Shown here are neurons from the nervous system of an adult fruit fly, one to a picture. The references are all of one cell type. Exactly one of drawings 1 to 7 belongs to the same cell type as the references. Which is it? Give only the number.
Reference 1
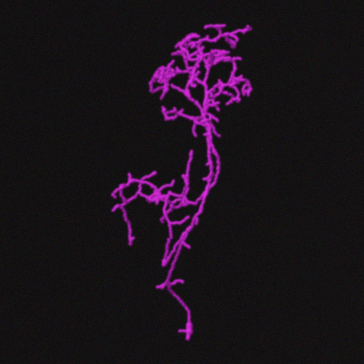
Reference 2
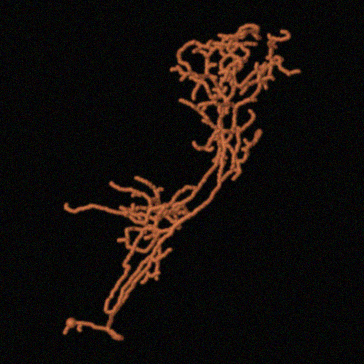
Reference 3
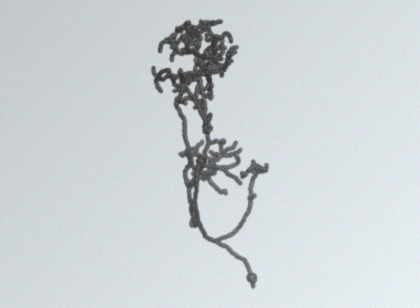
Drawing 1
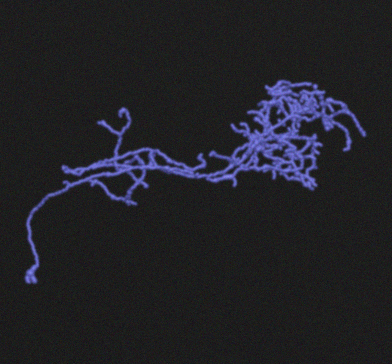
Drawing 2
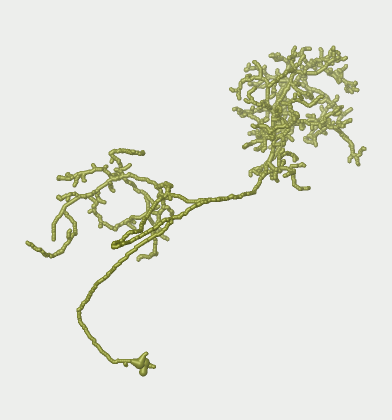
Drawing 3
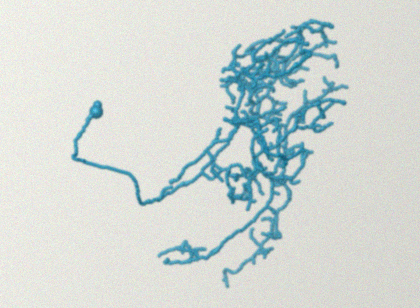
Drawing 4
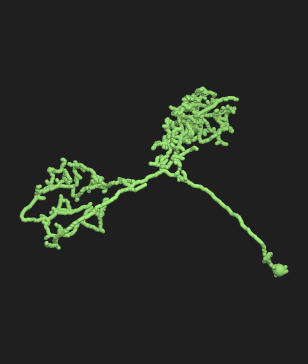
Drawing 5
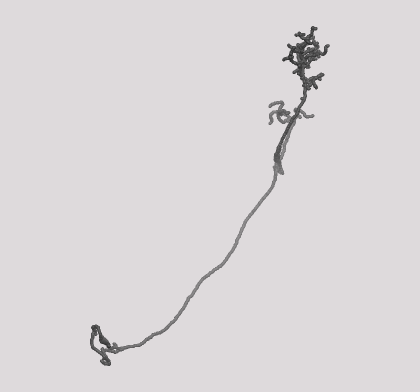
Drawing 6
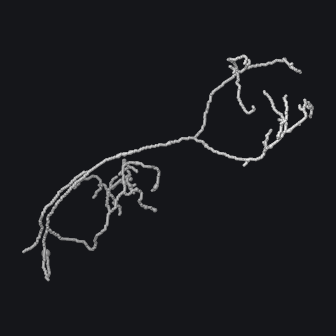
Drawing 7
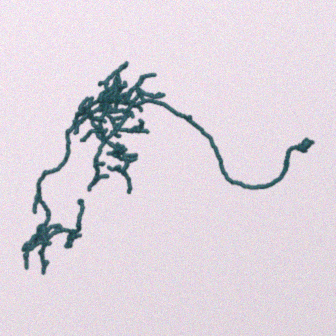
1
